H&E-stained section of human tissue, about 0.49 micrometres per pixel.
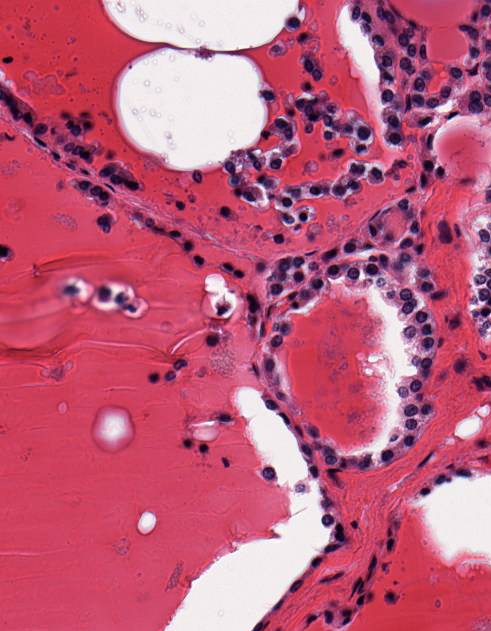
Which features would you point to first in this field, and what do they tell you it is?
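Structure: thyroid follicle. Cells crowd the right half, where small rounded units are each lined by a single layer of cuboidal cells around a central lumen.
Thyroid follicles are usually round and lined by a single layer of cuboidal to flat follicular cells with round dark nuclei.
Lining nuclei here: small, round, dark-staining, fairly even in size.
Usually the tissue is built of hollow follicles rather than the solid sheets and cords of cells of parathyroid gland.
Left half: broad expanse of smooth bright pink material with few nuclei, crossed by thin horizontal cracks.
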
